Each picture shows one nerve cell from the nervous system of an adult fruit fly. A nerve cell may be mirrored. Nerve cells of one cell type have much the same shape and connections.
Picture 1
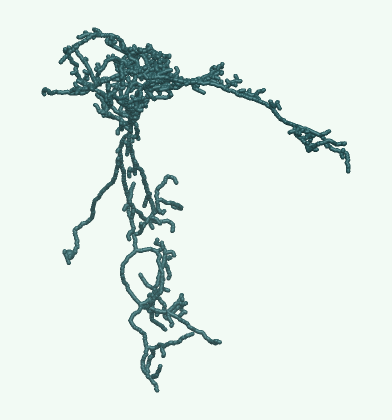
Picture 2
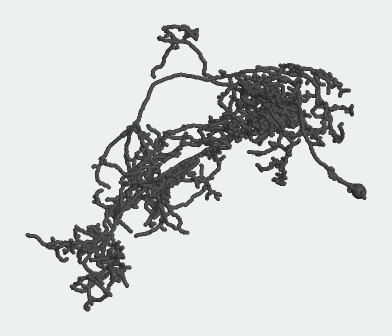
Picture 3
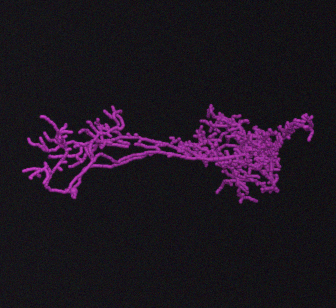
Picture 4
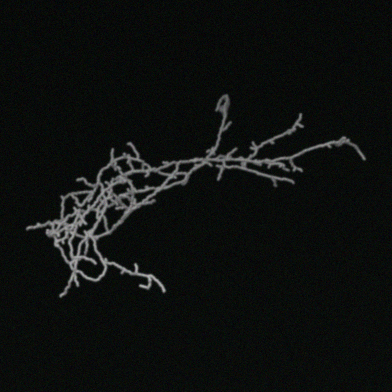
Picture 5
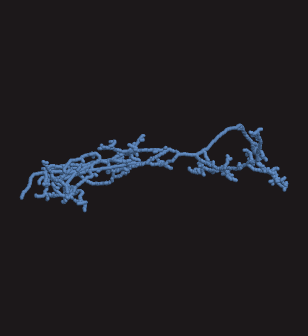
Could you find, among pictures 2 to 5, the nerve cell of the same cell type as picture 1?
3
